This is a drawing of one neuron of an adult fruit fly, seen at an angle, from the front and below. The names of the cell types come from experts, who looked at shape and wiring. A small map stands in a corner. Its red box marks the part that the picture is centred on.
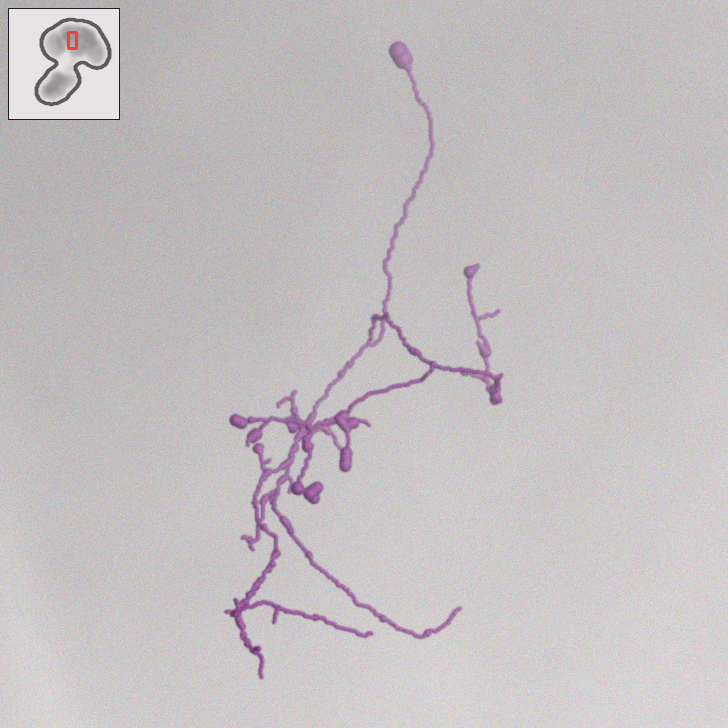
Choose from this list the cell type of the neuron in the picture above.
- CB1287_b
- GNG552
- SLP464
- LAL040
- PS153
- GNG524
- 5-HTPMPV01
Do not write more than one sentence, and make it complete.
The neuron is of cell type PS153.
